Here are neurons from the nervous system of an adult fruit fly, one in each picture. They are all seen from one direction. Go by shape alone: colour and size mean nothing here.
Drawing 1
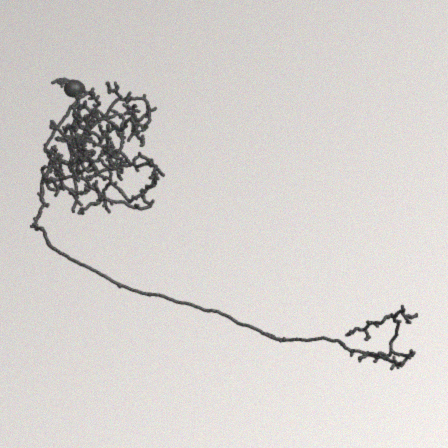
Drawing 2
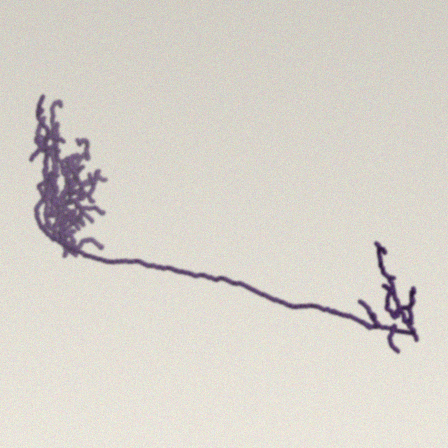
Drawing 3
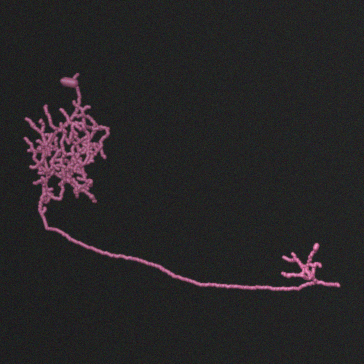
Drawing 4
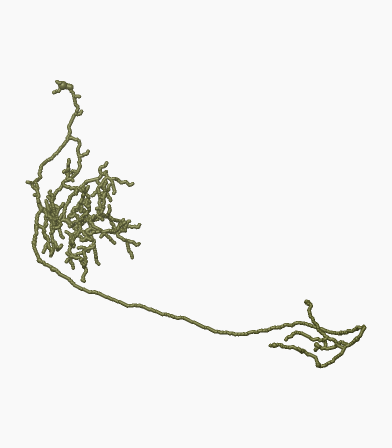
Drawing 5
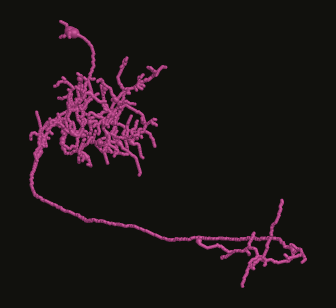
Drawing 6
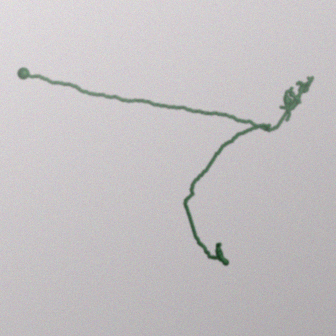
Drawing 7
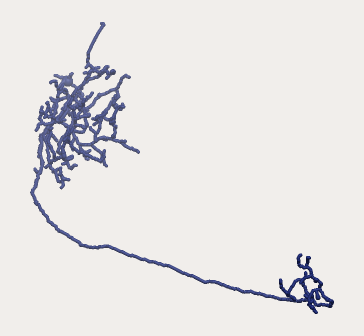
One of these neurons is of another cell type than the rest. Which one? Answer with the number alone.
6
